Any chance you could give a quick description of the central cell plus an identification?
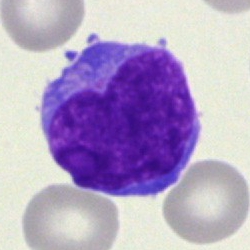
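Along the upper edge, several small round knobs project from the cell. The nucleus fills most of the cell, with a shallow notch in its upper border. Its chromatin is dark purple and patchy, darker clumps separated by lighter areas. Blue cytoplasm forms its widest band along the upper left. This is a blast.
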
